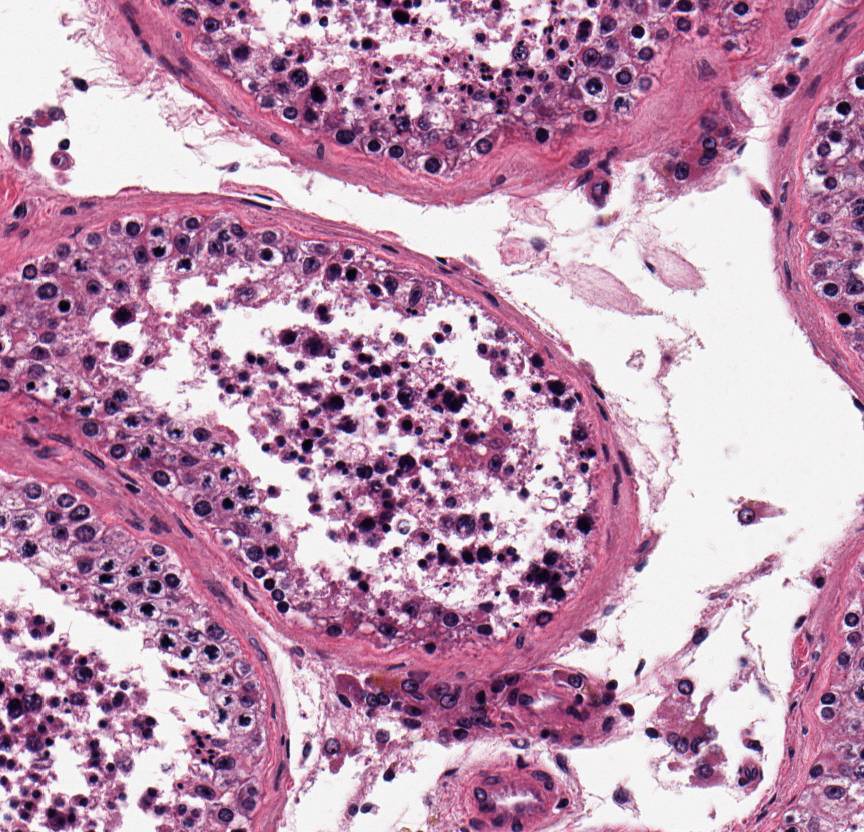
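Testis: tubules with a thick, pale pink, layered wall carrying flattened, elongated dark nuclei. Lining: stratified epithelium several cells deep; many cells have large round nuclei with coarse, clumped dark chromatin. Detached cells and debris, many with small, very dark nuclei, fill the central tubule's lumen.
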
